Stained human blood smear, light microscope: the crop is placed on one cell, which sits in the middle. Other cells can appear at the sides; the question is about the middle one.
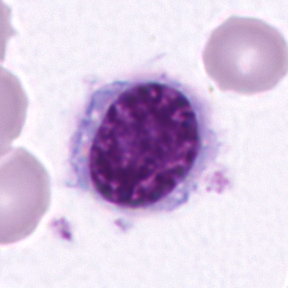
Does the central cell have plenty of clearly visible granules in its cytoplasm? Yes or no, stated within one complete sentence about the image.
No, its cytoplasm is free of any visible granules.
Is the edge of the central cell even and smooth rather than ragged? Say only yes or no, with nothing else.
No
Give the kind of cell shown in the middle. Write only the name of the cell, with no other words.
plasma cell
